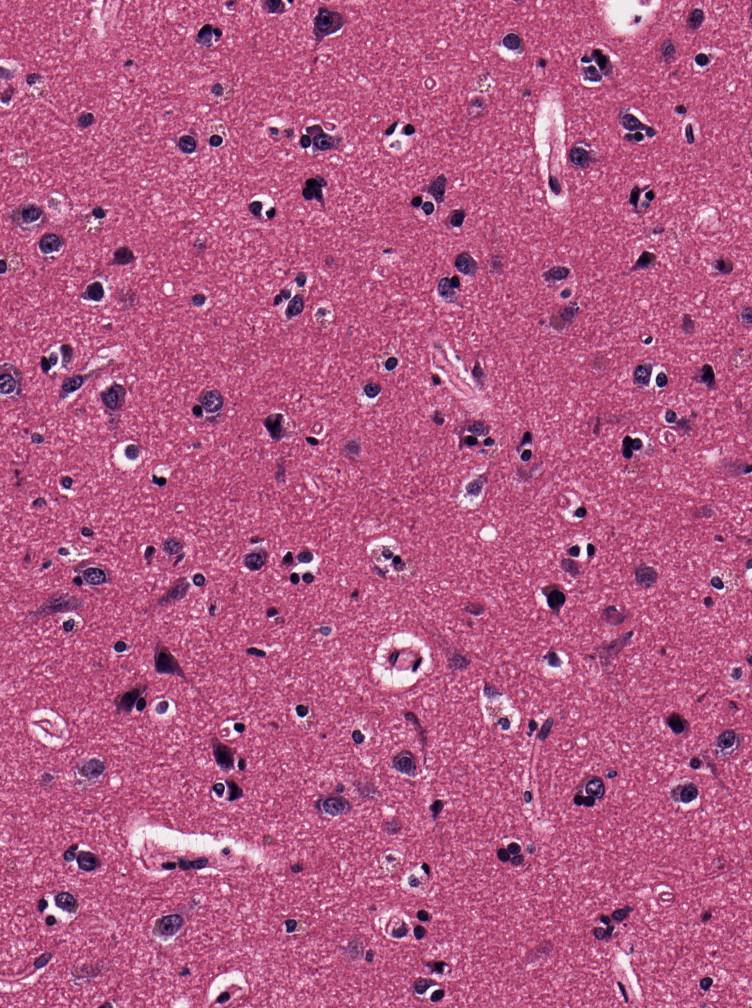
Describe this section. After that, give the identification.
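No epithelium, glands or fat cells are present anywhere in the field. Numerous small, round, darkly stained nuclei sit within clear halos of empty space. Some larger cells have paler round nuclei, each with a visible dark nucleolus. The clear spaces around cells and vessels appear to be shrinkage gaps from processing. This section is cerebral cortex.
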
